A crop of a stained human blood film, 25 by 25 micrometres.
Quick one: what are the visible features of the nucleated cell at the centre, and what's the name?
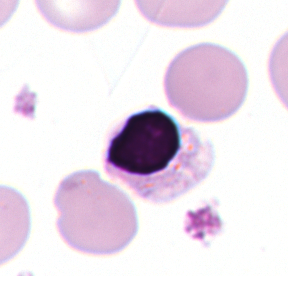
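Placed off-centre, the nucleus lies toward the upper left of the cell and shows no nucleoli. The cytoplasm is pale lilac-grey, with a few small orange-red granules scattered through it. This cell is a normoblast.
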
